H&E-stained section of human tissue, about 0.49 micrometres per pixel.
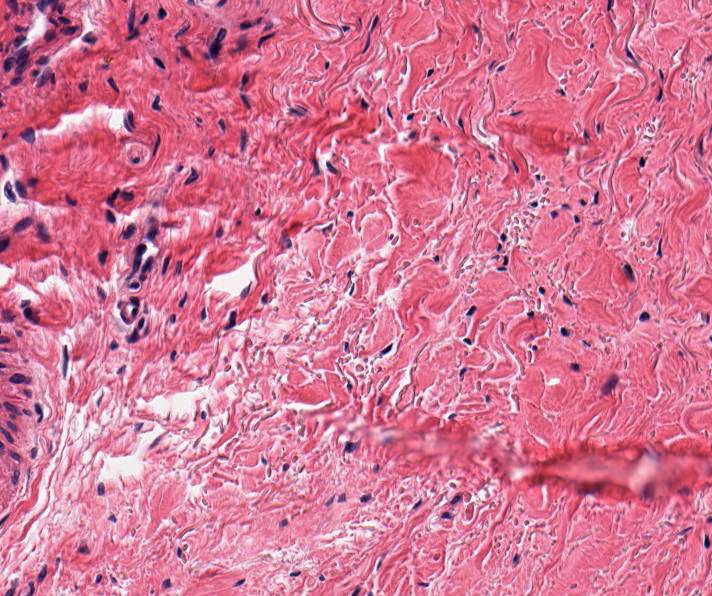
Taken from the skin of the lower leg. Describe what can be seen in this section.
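Dense connective tissue fills the whole field, built of thick, wavy eosinophilic collagen bundles that run in many different directions. Scattered sparsely between the bundles are small dark spindle-shaped fibroblast nuclei. These nuclei are more crowded along the upper left edge of the field than elsewhere.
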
